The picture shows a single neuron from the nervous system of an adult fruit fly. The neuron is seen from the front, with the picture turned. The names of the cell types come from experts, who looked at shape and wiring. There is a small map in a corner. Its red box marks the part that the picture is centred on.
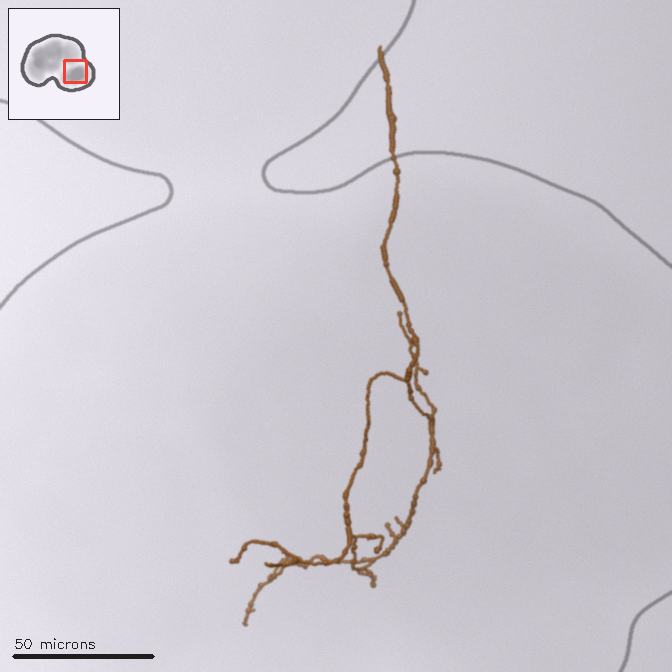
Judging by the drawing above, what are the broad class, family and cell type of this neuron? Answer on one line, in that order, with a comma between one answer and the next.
sensory neuron entering the nerve cord, class mechanosensory tactile, SNta13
